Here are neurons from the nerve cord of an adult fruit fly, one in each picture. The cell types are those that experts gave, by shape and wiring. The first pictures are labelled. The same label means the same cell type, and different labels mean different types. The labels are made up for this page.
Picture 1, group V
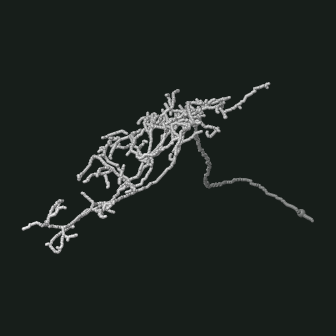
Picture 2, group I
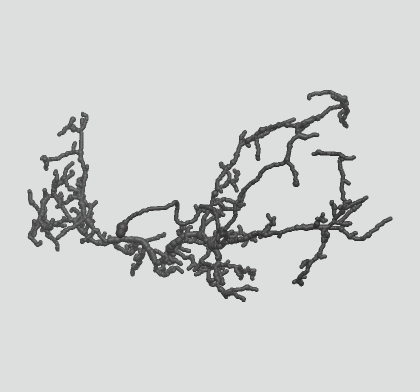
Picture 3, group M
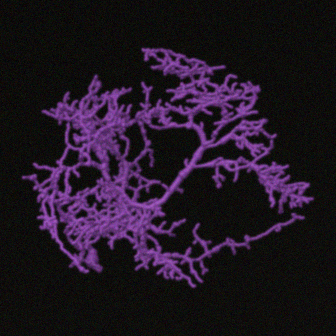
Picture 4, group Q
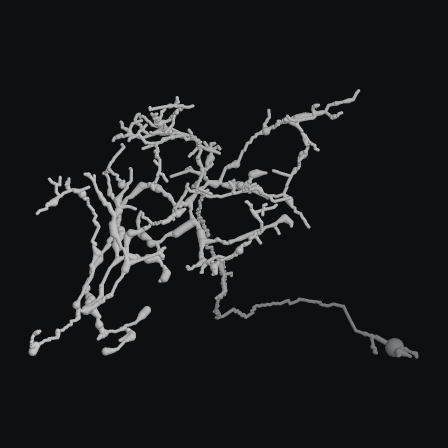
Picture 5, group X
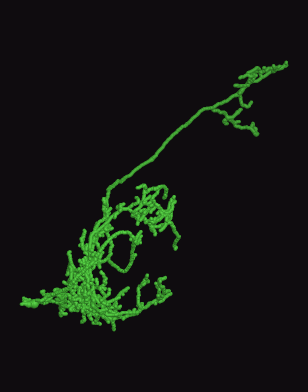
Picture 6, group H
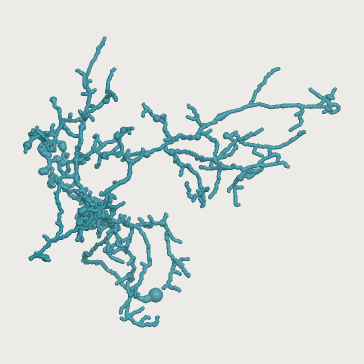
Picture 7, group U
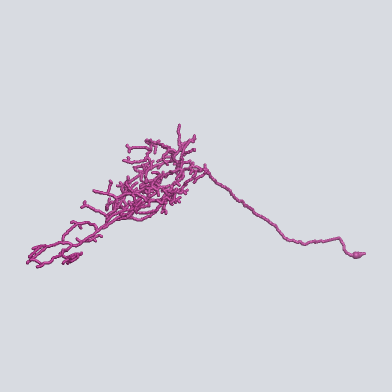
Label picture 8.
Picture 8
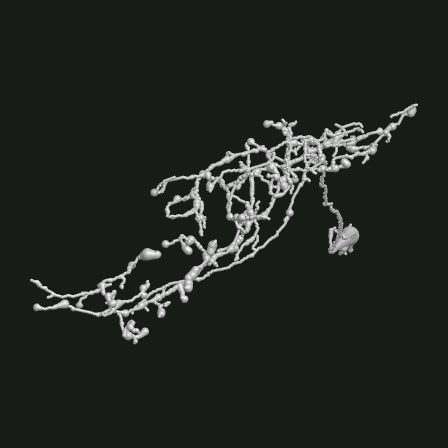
group V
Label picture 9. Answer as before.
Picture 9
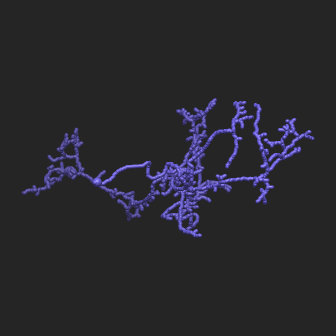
group I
